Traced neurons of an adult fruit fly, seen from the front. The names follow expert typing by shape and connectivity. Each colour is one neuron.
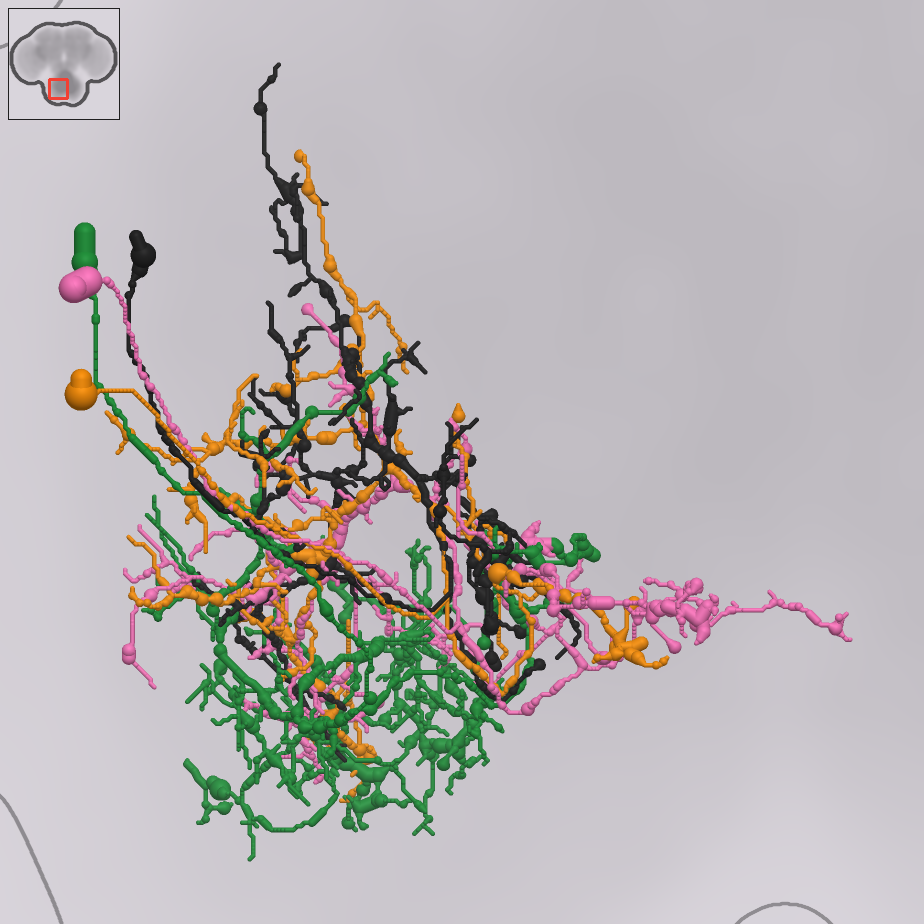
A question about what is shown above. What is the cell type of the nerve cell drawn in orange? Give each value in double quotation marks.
"IN09A048"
